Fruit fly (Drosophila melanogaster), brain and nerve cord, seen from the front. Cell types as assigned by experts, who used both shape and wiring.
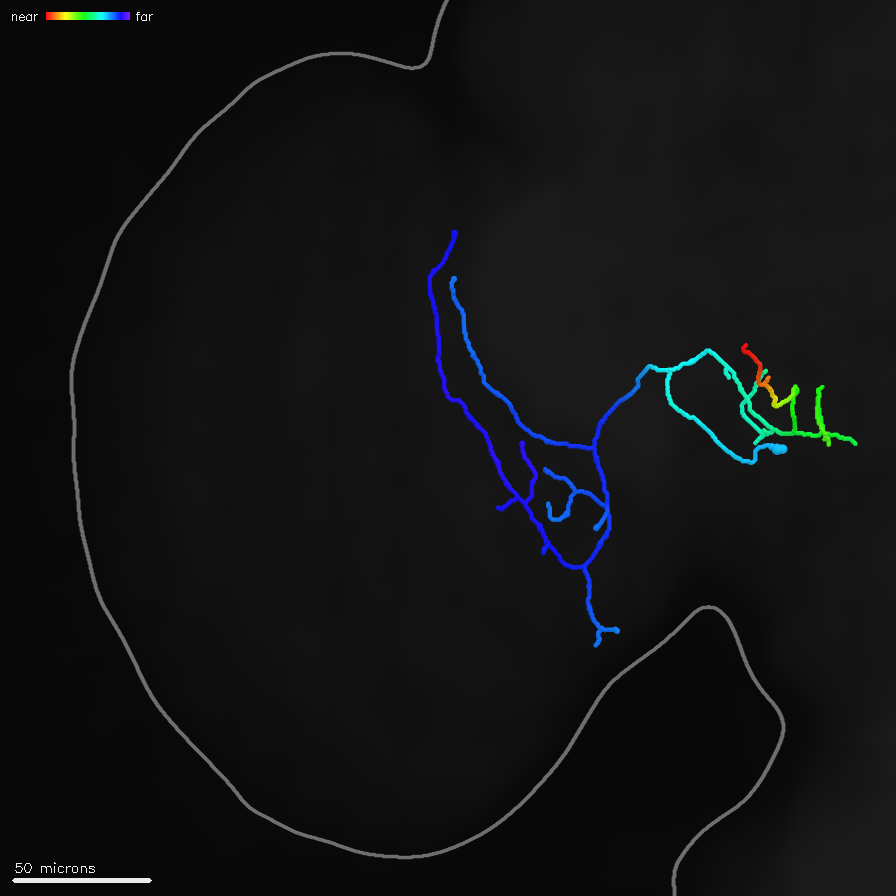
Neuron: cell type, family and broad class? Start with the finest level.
LPT112; LPT; visual centrifugal neuron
